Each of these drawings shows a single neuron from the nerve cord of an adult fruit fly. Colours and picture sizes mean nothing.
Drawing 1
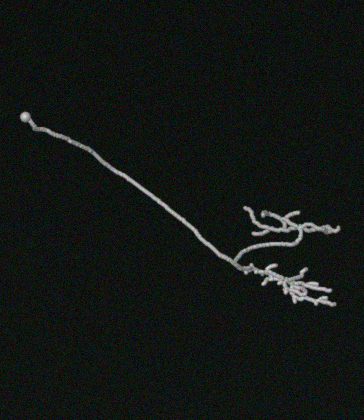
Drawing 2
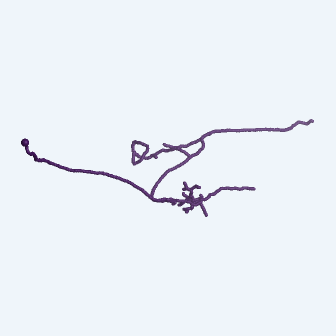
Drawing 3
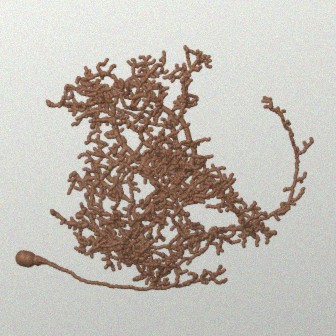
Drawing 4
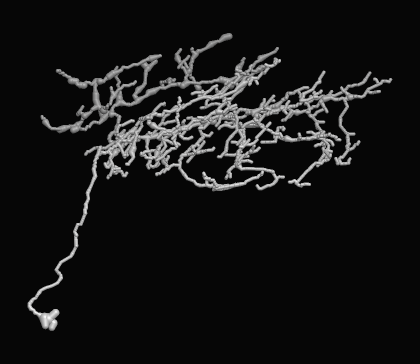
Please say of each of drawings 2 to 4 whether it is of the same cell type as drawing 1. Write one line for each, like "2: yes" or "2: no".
2: yes
3: no
4: no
